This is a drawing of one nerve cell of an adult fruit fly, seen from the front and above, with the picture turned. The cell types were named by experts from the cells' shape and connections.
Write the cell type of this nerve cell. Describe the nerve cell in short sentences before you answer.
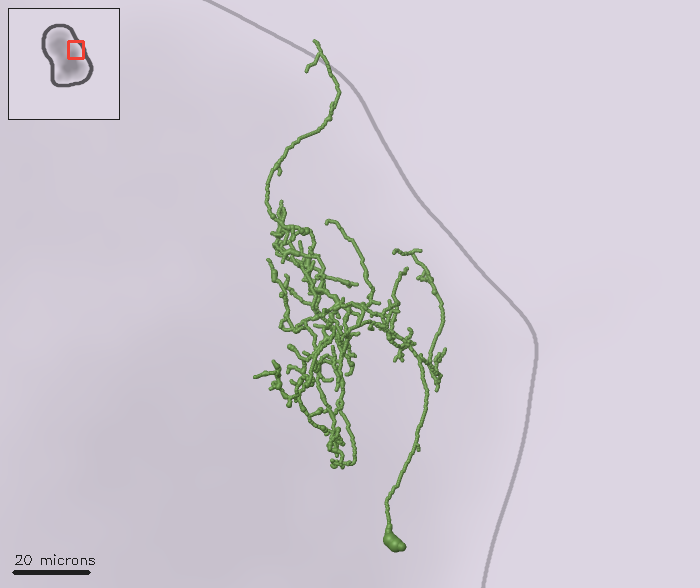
Its cell body lies at the bottom of the picture. From top to bottom in the picture it spans about 140 microns. Dozens of branch ends can be seen. It is a central-brain intrinsic neuron. Its cell type is GNG401.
